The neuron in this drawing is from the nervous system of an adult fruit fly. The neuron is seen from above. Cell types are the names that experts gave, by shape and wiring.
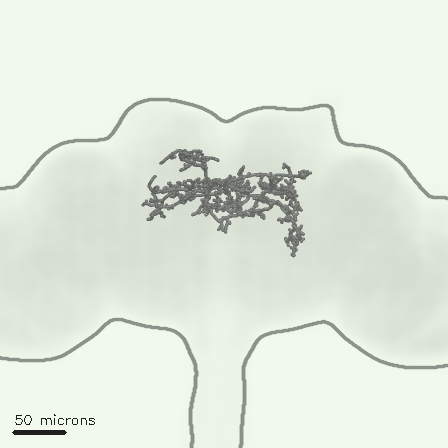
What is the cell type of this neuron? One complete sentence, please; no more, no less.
This neuron carries the cell type designation GNG467.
